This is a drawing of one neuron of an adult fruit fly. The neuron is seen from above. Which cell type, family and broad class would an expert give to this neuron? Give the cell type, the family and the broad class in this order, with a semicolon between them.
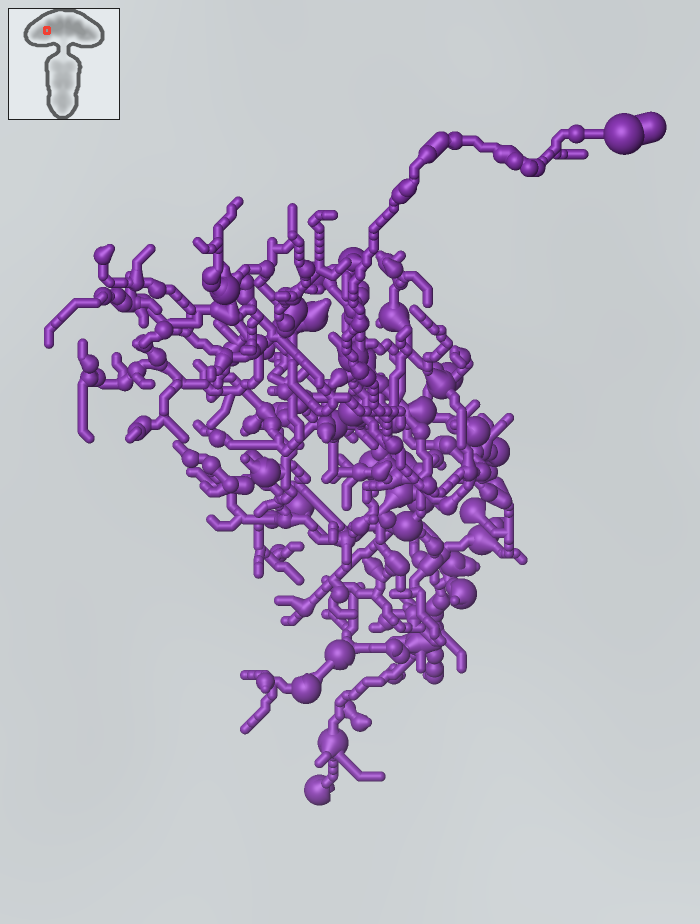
Pm5; Pm; optic-lobe intrinsic neuron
